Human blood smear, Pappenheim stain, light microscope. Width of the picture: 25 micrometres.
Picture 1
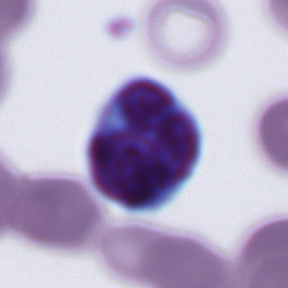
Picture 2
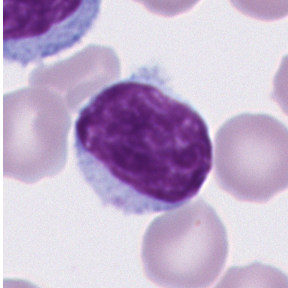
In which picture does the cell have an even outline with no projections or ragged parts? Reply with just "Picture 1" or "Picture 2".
Picture 1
